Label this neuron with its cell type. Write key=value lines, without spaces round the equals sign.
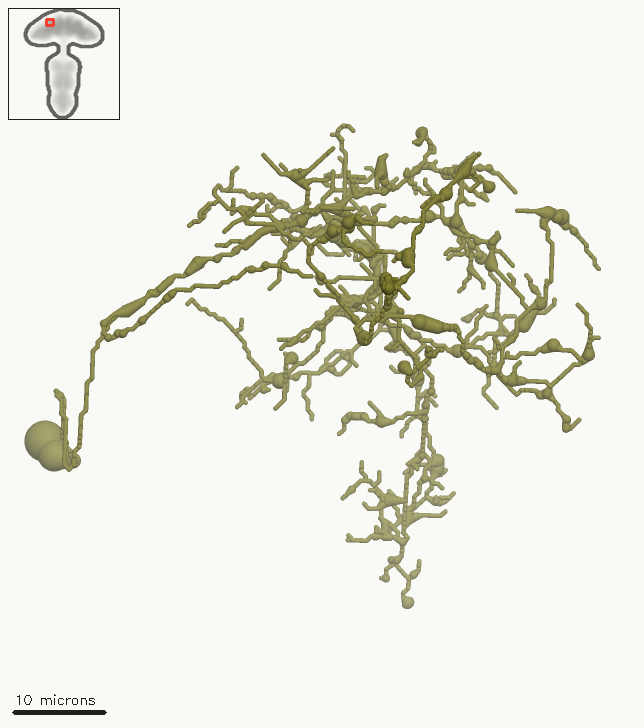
cell_type=CB2404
